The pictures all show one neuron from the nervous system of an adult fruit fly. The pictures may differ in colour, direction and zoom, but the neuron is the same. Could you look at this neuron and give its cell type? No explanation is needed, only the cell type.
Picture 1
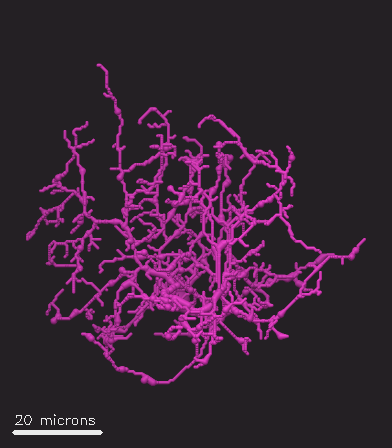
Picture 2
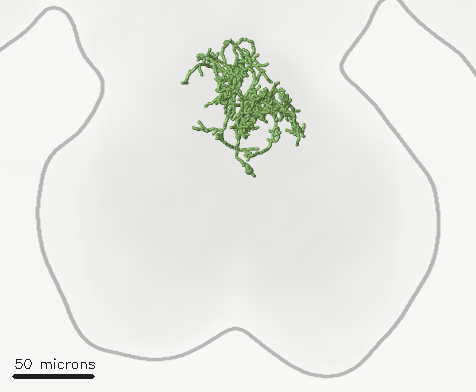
INXXX267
